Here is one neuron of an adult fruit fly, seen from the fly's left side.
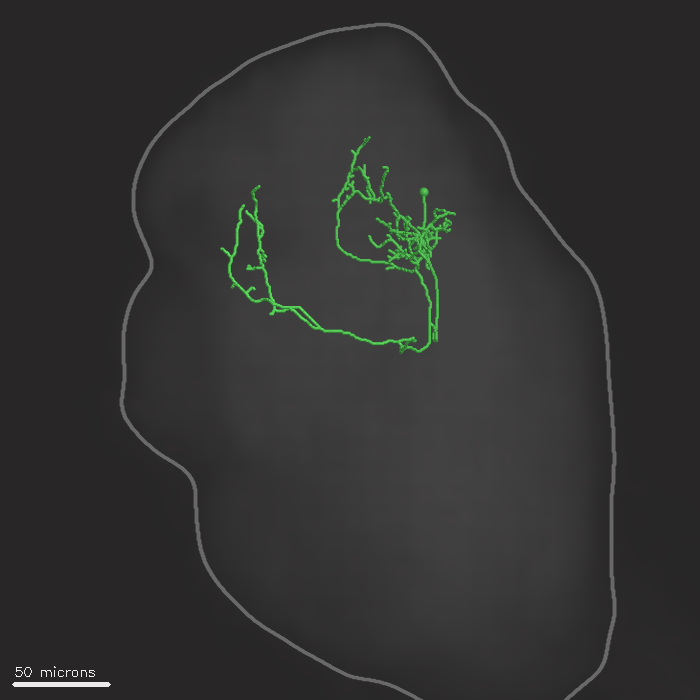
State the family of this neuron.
hemilineage VPNp1_medial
